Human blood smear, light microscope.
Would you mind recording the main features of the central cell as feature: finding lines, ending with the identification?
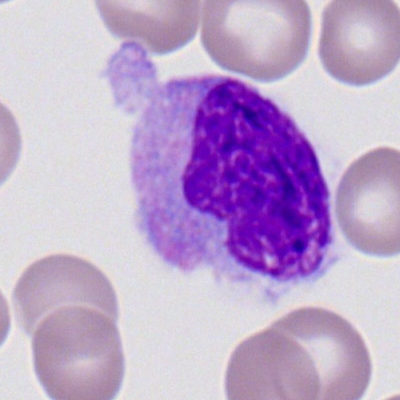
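Position: nucleus toward the right side of the cell
Nucleus: single unsegmented mass, shallow indentation on left border
Chromatin: dark purple, coarsely clumped, paler streaks between clumps
Cytoplasm: moderate amount, pale lilac-grey, left of the nucleus
Name: monocyte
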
